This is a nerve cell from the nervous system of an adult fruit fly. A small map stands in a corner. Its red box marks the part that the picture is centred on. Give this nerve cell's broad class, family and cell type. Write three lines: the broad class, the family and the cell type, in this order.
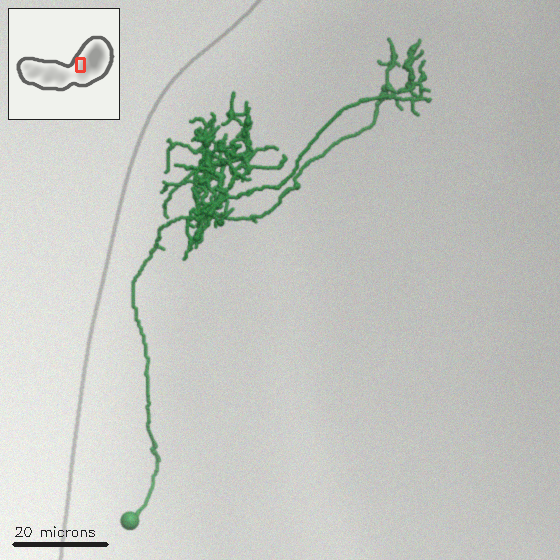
optic-lobe intrinsic neuron
Tlp
Tlp13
